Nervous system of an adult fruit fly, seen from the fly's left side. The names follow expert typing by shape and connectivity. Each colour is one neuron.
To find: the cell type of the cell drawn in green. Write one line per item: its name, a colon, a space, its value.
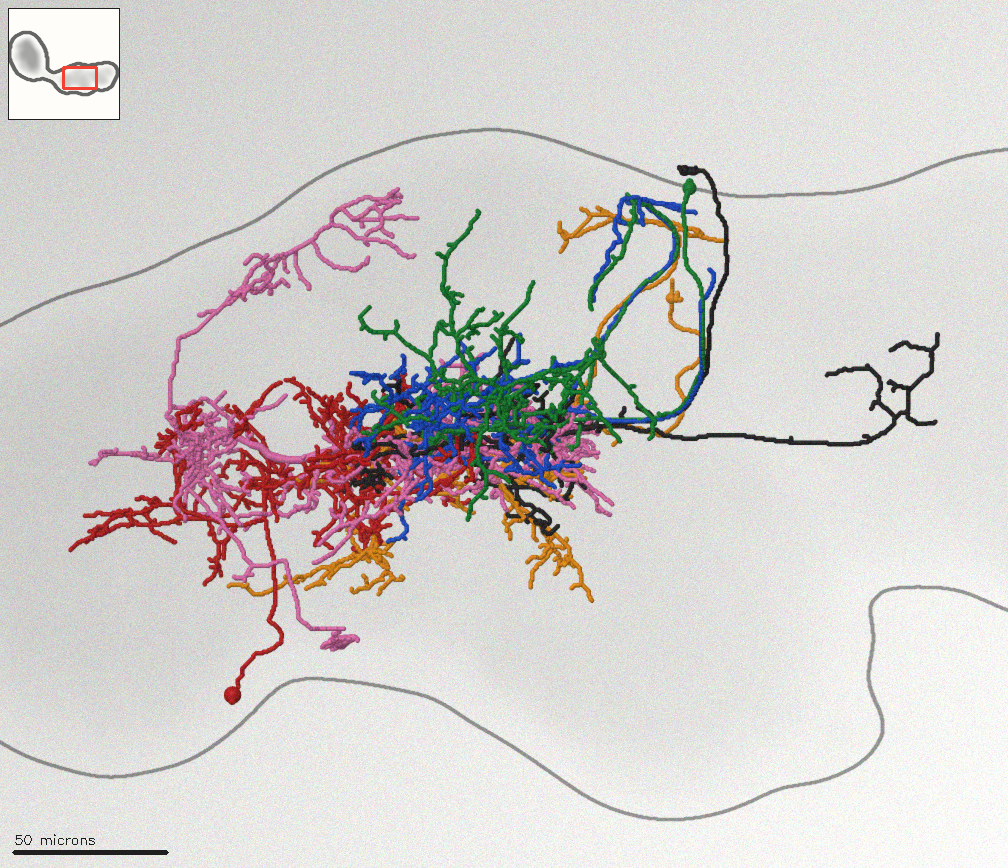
cell type: IN11A019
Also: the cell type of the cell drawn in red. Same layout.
cell type: IN00A041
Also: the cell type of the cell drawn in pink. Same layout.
cell type: IN12B015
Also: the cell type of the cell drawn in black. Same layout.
cell type: IN11A027_c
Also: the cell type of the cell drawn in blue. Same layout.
cell type: IN11A021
